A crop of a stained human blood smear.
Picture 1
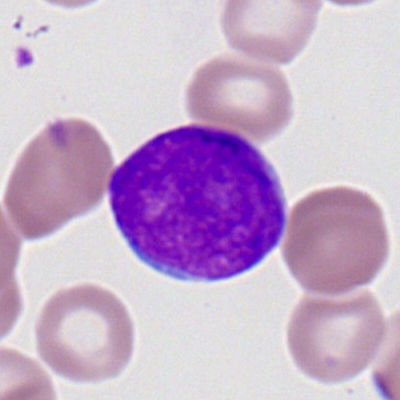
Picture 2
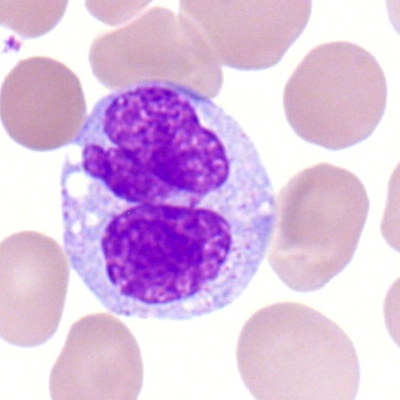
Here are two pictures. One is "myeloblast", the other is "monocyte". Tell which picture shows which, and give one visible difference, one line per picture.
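Picture 1: myeloblast. No vacuoles are visible in the cell.
Picture 2: monocyte. A few small clear vacuoles lie in the cytoplasm on the left side of the cell.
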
